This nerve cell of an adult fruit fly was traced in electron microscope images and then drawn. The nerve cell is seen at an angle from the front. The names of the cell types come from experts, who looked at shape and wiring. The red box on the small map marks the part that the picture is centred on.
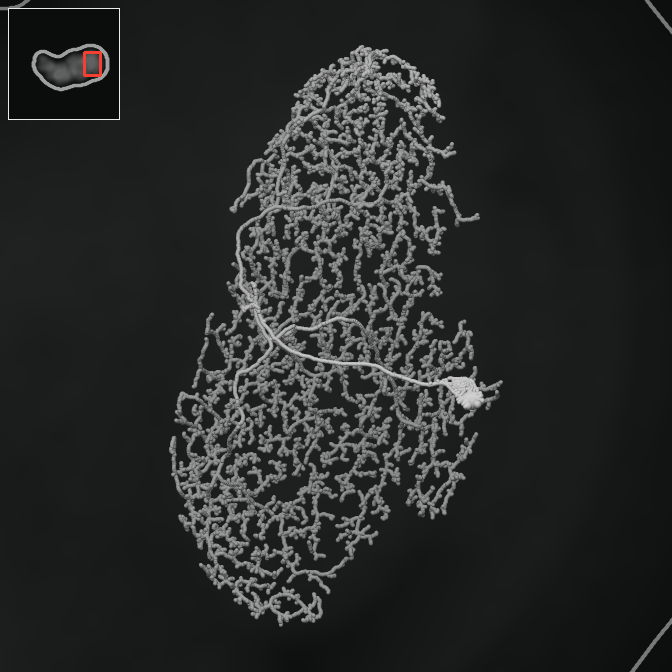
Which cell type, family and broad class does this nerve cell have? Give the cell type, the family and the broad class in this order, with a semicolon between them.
Li29; Li; optic-lobe intrinsic neuron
